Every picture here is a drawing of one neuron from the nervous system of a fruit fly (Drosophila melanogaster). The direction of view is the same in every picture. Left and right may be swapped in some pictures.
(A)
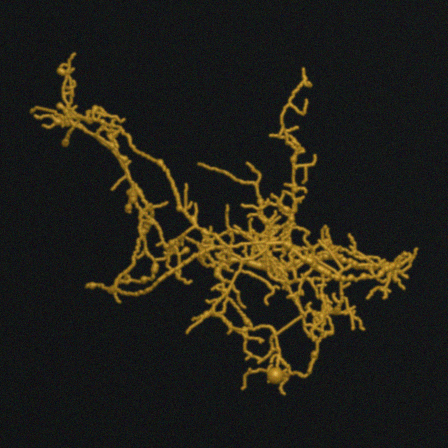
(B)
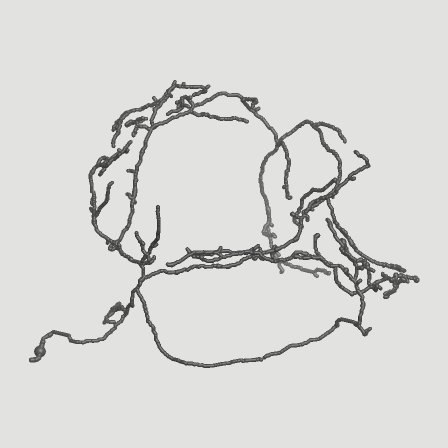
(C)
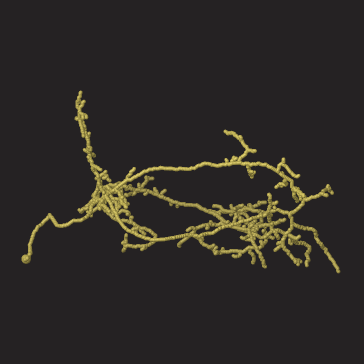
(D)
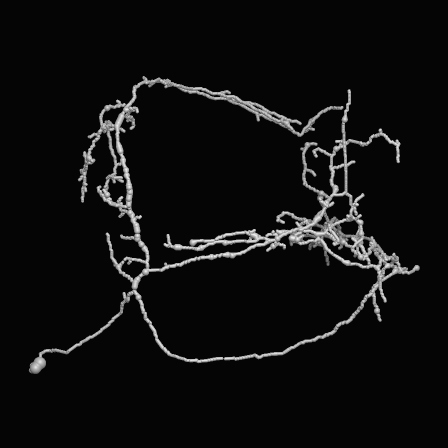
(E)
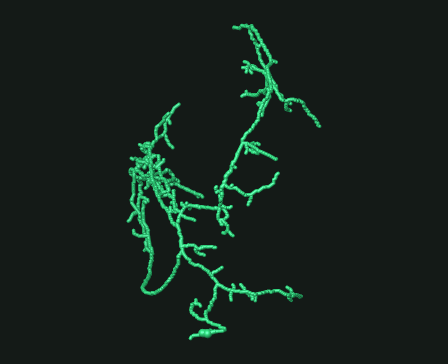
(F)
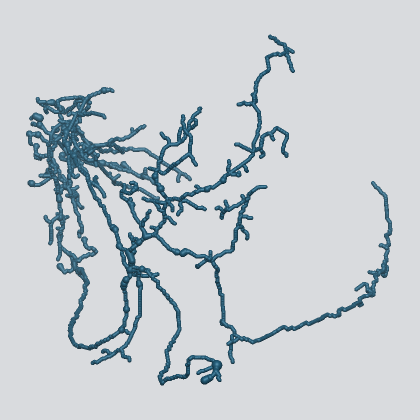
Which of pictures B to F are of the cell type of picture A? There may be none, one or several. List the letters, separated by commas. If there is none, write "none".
C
